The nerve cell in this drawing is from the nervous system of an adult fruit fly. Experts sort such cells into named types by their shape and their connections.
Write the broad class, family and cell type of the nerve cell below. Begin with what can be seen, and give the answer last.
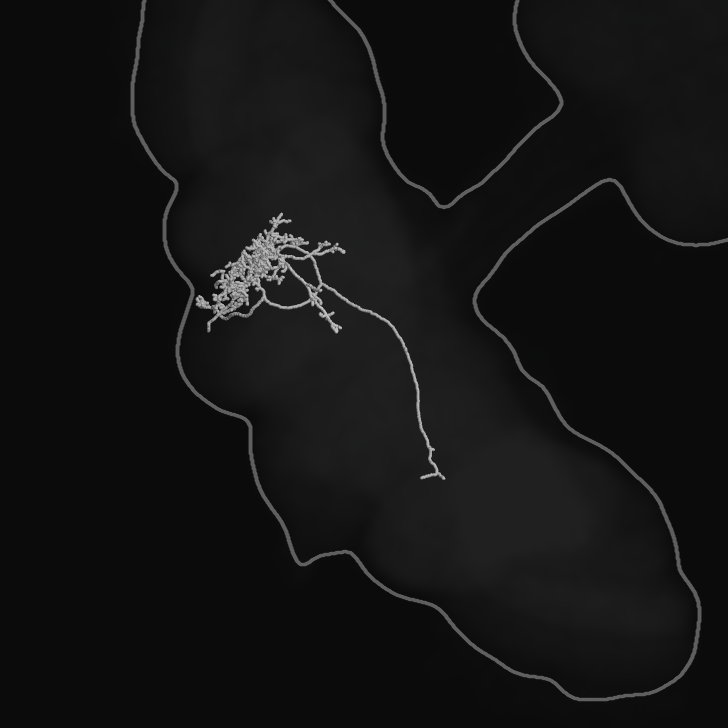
As drawn here it is about as wide as it is tall. This is a central-brain intrinsic neuron. Its family is hemilineage ALl1_ventral. The cell type is SAD053.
